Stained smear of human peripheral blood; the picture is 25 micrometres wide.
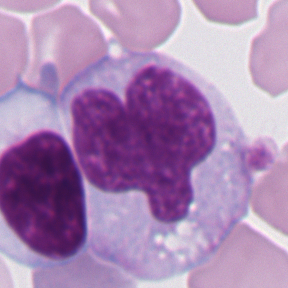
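Monocyte at the centre of a stained smear of human peripheral blood. Nucleus: irregular and folded, with deep notches dividing it into lobes, and one tongue extending downward toward the lower edge of the cell. Cytoplasm: several small clear vacuoles in the lower right part. Margin: a small purplish granular knob on the right.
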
